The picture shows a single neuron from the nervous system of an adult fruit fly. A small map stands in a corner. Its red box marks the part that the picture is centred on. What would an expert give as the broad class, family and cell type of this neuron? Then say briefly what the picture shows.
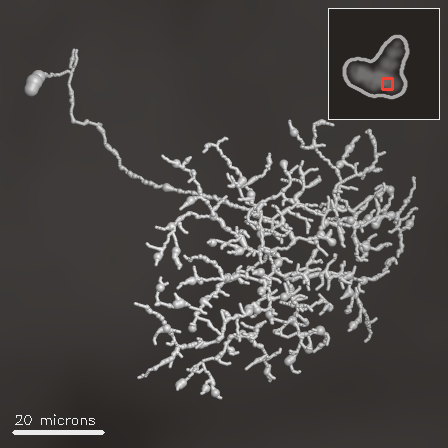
It is an optic-lobe intrinsic neuron. The family is Li. Its cell type is Li15. Its cell body lies at the upper left of the picture. By the scale bar it is about 85 microns wide in this view. The picture shows more than a hundred branch ends.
